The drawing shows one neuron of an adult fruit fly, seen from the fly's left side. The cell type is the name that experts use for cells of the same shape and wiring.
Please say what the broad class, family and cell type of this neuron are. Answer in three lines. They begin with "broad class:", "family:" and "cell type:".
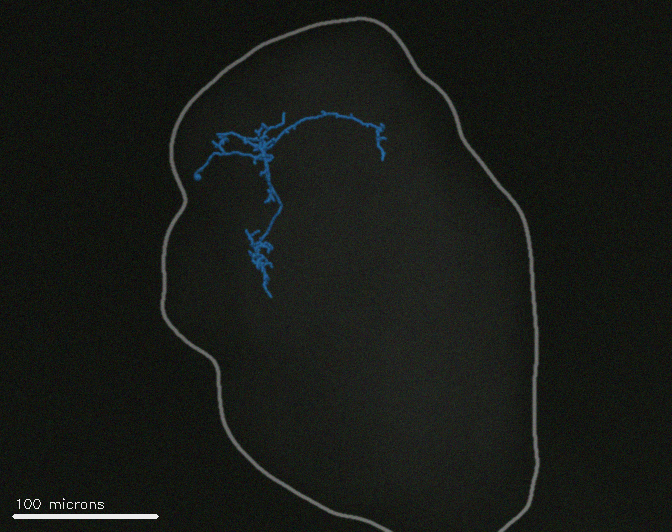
broad class: central-brain intrinsic neuron
family: hemilineage CREa2_ventral
cell type: CB2117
